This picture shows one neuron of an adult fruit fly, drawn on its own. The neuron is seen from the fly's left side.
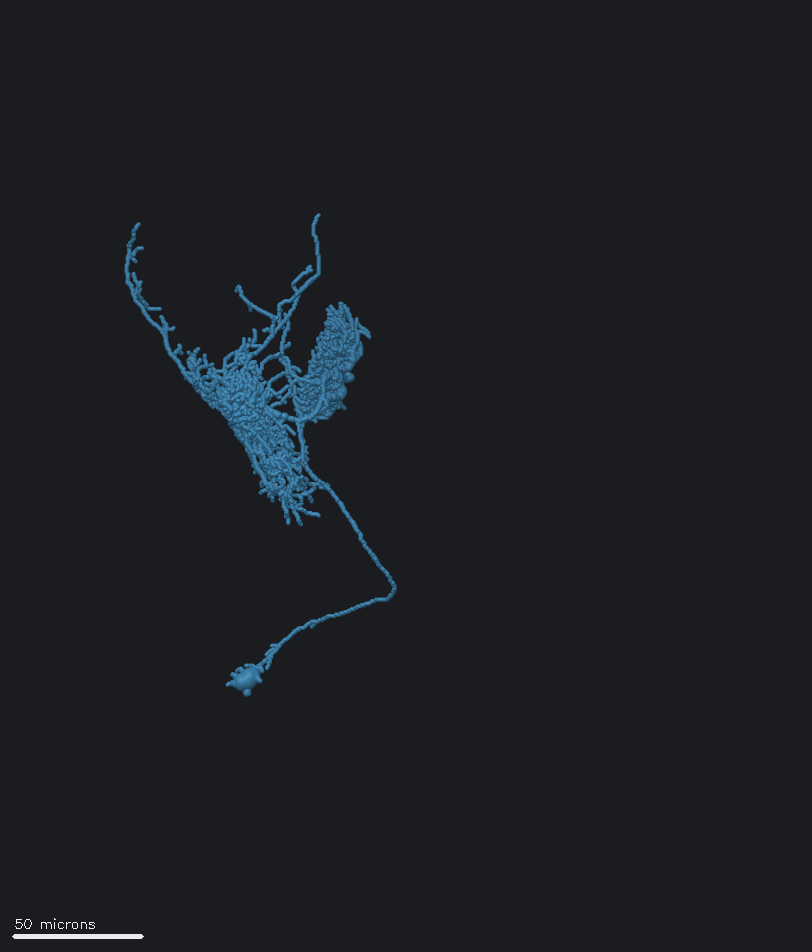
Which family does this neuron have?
hemilineage LALv1_dorsal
